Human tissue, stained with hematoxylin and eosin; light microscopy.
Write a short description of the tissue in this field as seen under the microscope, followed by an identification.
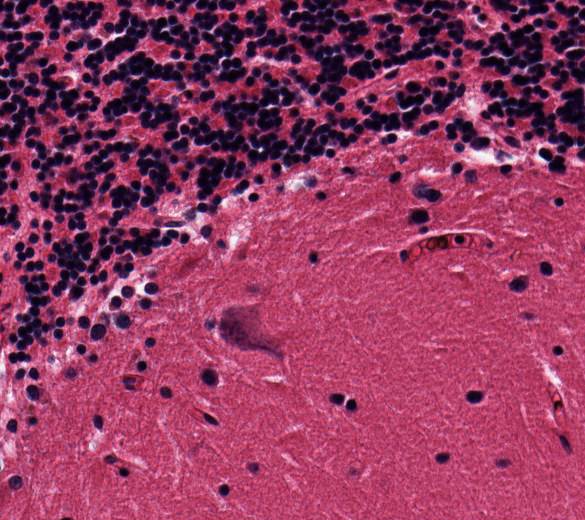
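Dense zone, upper left: crowded small round dark-purple nuclei, very little visible cytoplasm. Diagonal boundary to pale zone, lower right: finely fibrillar pink background, only scattered small nuclei. Small capillary with red blood cells, roughly horizontal, upper right part of pale zone. Tissue: cerebellum.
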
